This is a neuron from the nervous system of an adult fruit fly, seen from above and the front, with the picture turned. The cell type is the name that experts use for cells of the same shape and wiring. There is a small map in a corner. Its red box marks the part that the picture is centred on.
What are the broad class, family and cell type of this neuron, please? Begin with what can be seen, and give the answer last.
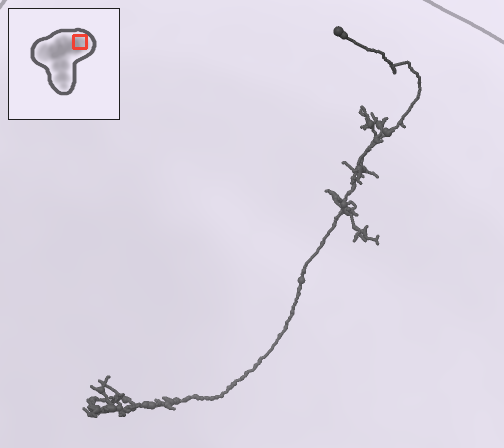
The picture shows dozens of branch ends. As drawn here it is about as wide as it is tall. This is an optic-lobe intrinsic neuron. The family is Tm. The cell type is Tm5Y.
